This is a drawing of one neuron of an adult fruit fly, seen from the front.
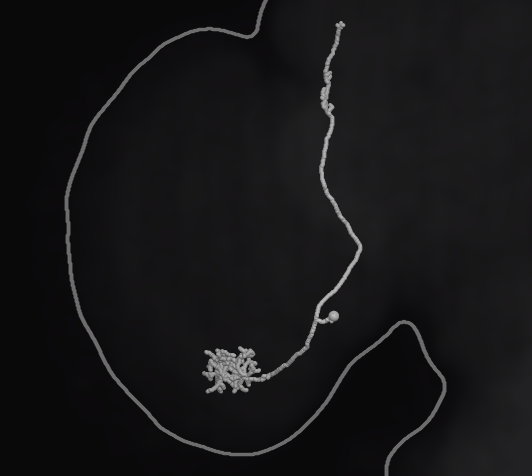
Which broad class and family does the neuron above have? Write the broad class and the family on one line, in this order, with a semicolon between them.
visual projection neuron; MeVP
